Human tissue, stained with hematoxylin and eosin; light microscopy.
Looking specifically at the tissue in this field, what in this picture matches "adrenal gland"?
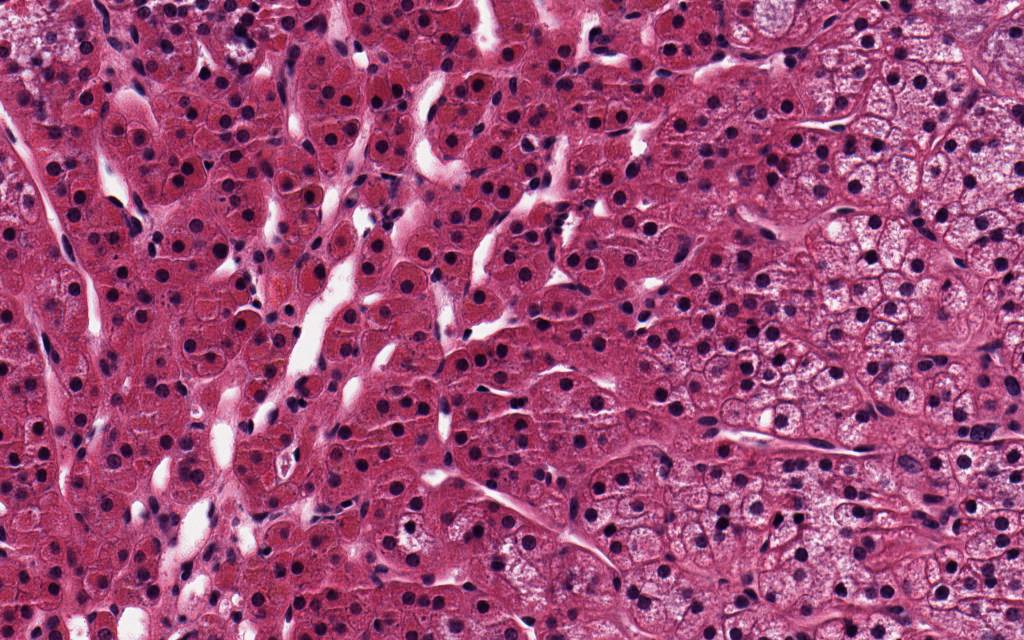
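The field splits into two zones of polygonal cells with distinct borders, packed in cords and clusters. On the right, pale foamy cytoplasm filled with many tiny clear vacuoles fits the adrenal gland.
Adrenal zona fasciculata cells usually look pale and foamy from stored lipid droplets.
On the left, compact, deeply pink cells have dense, finely granular eosinophilic cytoplasm without vacuoles.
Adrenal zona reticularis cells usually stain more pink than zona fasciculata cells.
Nothing seen here is at odds with the name.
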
